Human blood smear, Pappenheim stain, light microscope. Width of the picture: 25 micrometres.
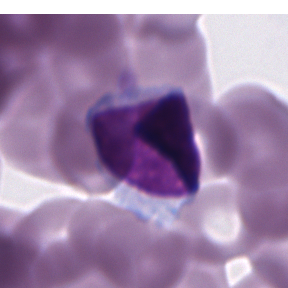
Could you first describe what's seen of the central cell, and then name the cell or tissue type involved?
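Note the nucleus, which has an angular outline of straight edges and corners and occupies most of the cell. Its upper right part stains more darkly than its lower part. Only scant cytoplasm is present, lying mostly beneath the nucleus. This cell is a typical lymphocyte.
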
